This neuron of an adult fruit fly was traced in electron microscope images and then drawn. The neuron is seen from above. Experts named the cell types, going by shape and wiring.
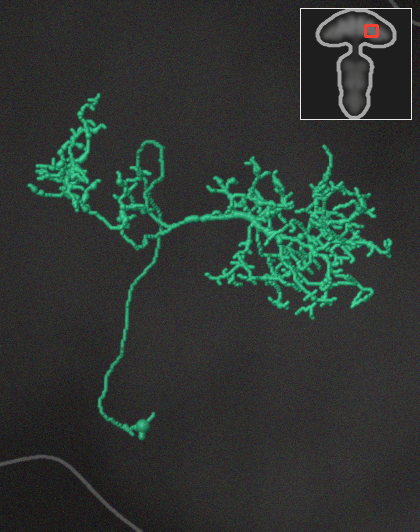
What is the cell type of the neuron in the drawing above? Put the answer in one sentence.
The cell type is LHPV7a1.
